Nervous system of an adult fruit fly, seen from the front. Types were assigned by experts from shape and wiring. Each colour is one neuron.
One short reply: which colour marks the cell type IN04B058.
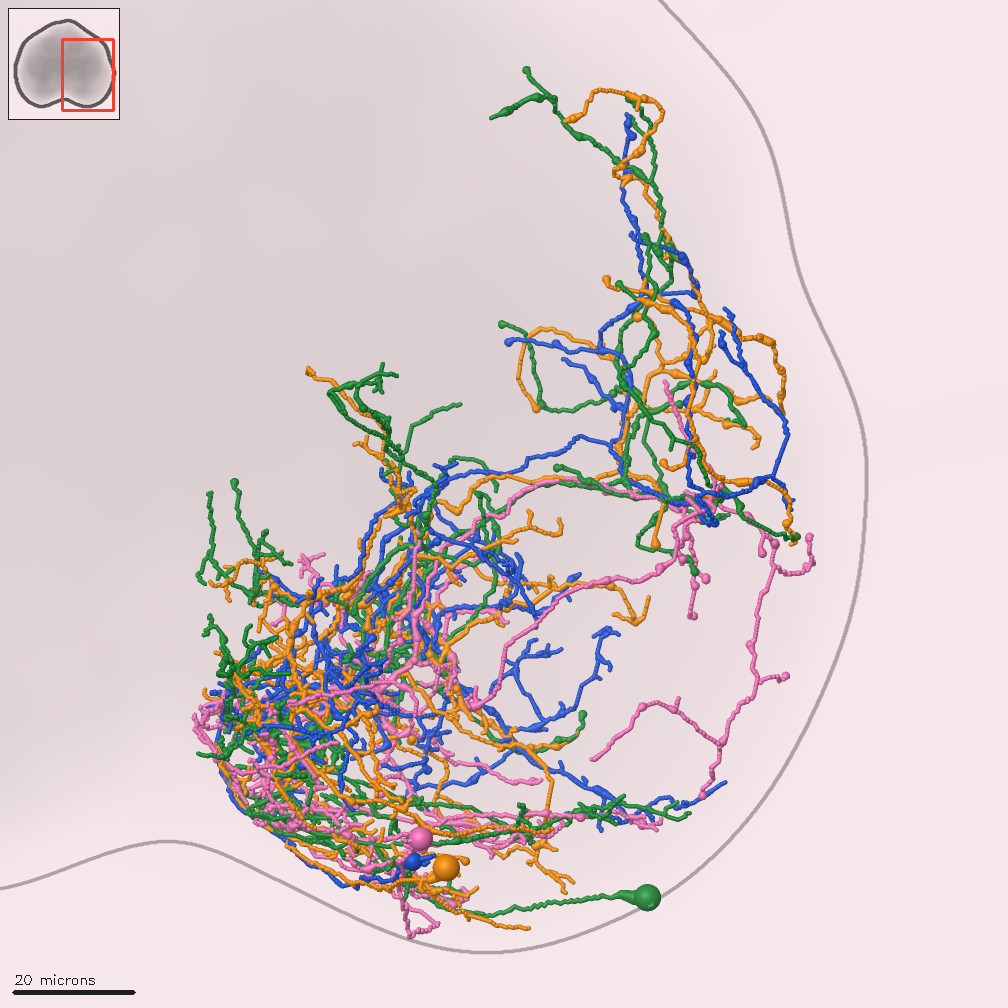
orange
